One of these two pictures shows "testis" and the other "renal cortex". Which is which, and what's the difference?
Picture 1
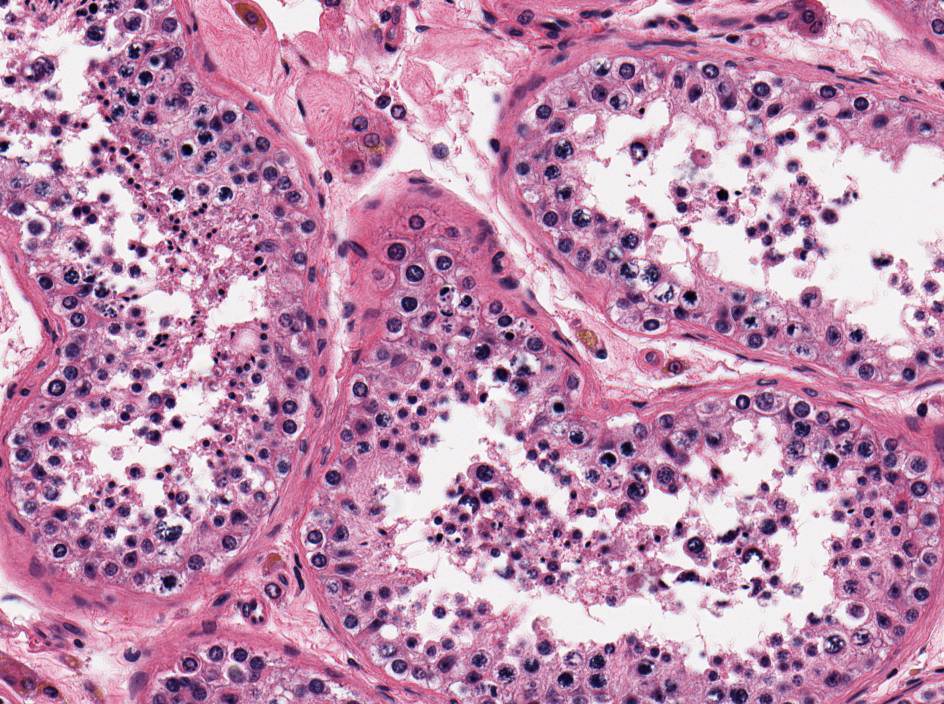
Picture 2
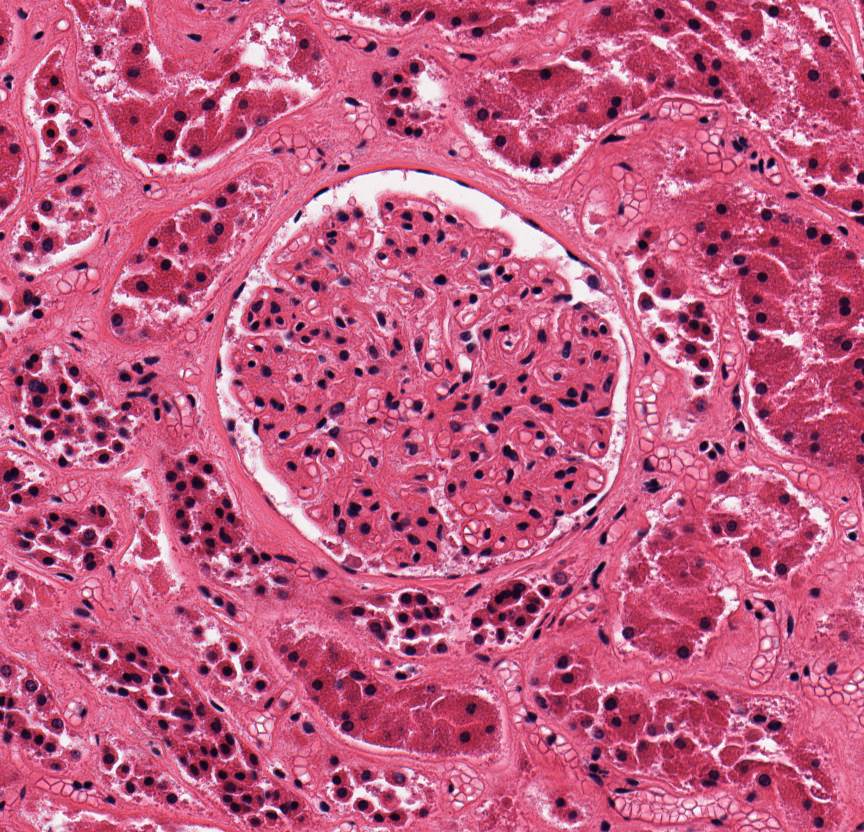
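Picture 1: testis. Picture 2: renal cortex. Testis: tubules lined by stratified epithelium, many cell layers thick. Middle layers: many large round spermatocyte nuclei, coarse clumped dark chromatin. Lumen side: small, dark, round spermatid nuclei. Between tubules, upper centre: clusters of cells with abundant pink cytoplasm and round nuclei. Renal cortex: single round glomerulus in the centre, cross-cut tubules on all sides. Bowman's space: clear crescent, widest along the upper edge of the tuft. Tuft: many dark oval nuclei among pale pink capillary loops. Most surrounding tubules: cells with abundant deep pink granular cytoplasm and round dark nuclei, not the many-layered lining of the testis.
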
